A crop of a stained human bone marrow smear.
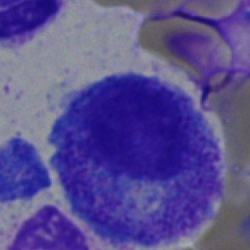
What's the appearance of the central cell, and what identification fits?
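Let's begin with the nucleus: it sits off-centre, up in the upper part of the cell. Notice how its chromatin stains dark purple and looks dense. Below the nucleus lies a broad band of cytoplasm. Many reddish-purple granules are scattered through that cytoplasm. What we have here is a myelocyte.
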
